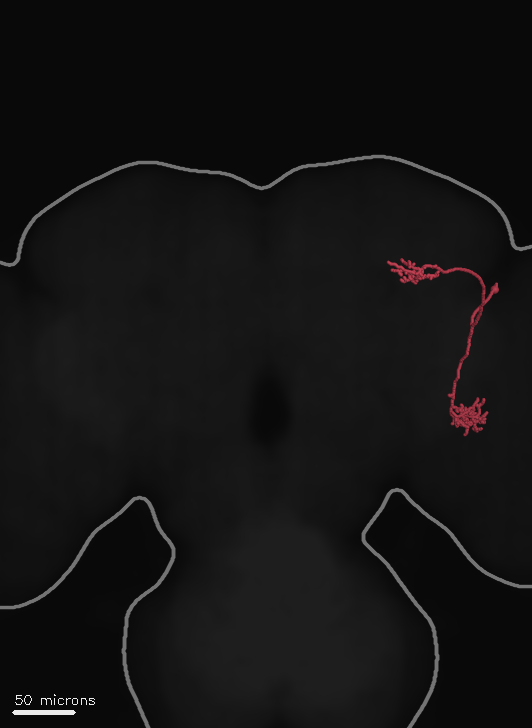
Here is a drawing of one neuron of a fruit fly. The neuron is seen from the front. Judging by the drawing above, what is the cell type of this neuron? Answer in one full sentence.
The cell type to which this neuron belongs is LC10a.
